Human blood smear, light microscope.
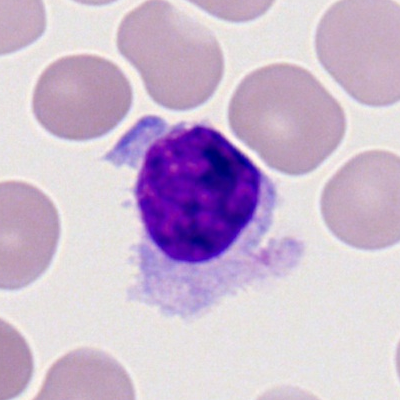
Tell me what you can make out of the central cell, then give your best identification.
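The edge of this cell is irregular and ragged, frayed in places. Its chromatin is dark purple and coarsely clumped. The cytoplasm is pale lilac-blue. Since the nucleus sits toward the upper right, the widest stretch of cytoplasm lies below it. So this is a lymphocyte.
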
